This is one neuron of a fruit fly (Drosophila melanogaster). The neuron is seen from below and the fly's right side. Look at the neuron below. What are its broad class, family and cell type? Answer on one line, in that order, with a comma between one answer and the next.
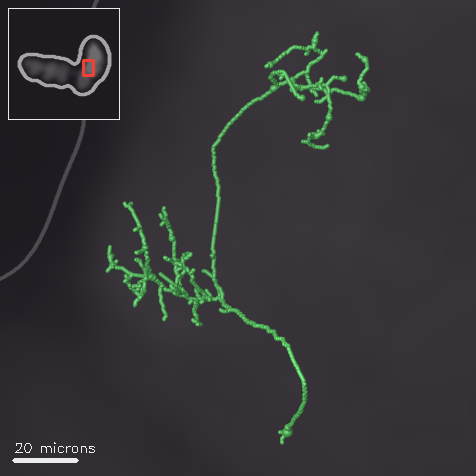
central-brain intrinsic neuron, hemilineage VPNl&d1_dorsal, CB2047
